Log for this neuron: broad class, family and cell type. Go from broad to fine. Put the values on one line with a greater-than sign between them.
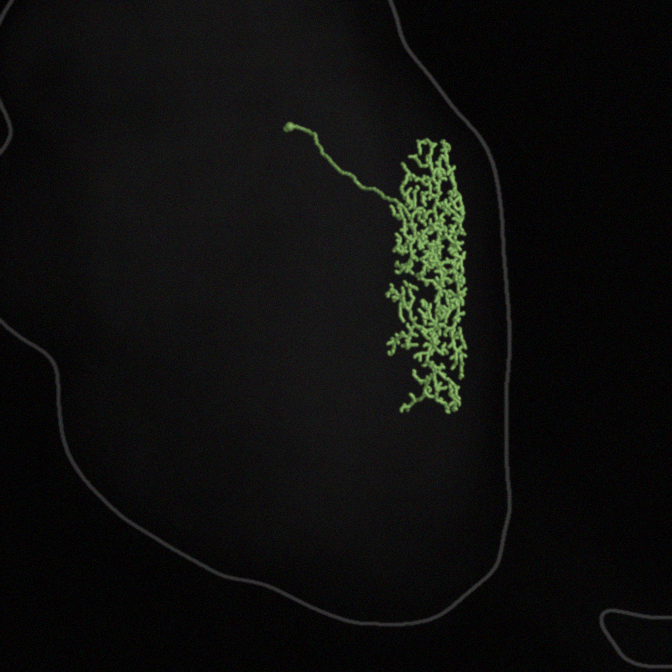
optic-lobe intrinsic neuron > Pm > Pm6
